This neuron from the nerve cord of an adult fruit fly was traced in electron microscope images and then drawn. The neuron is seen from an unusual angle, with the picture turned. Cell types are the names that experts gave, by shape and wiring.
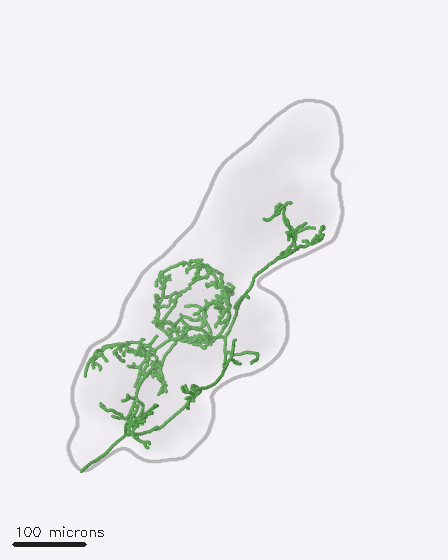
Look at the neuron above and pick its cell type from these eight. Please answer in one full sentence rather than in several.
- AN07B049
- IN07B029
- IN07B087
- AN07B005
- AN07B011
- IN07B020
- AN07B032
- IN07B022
The cell type that fits this neuron is AN07B011.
